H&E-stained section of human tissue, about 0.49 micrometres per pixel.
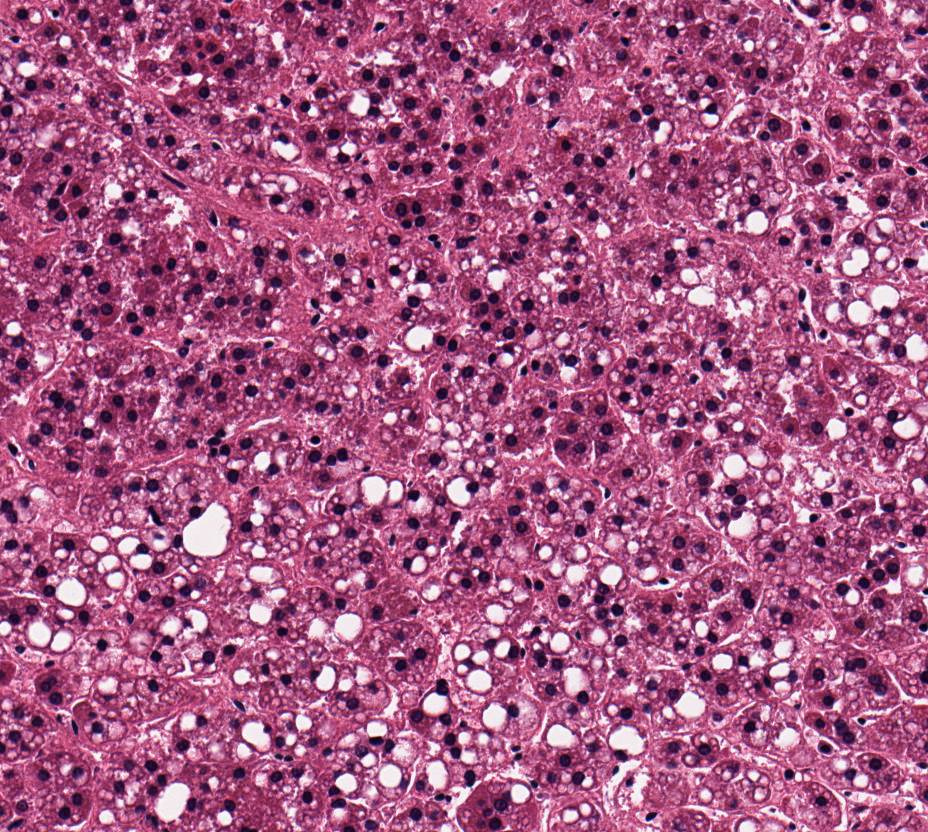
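Adrenal gland: throughout, cells lie in small nests and short cords between thin pink strands. Large and polygonal, they have abundant cytoplasm, in most filled with many small round clear vacuoles, larger and more plentiful in the lower half; upper left cytoplasm seems denser and pinker.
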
